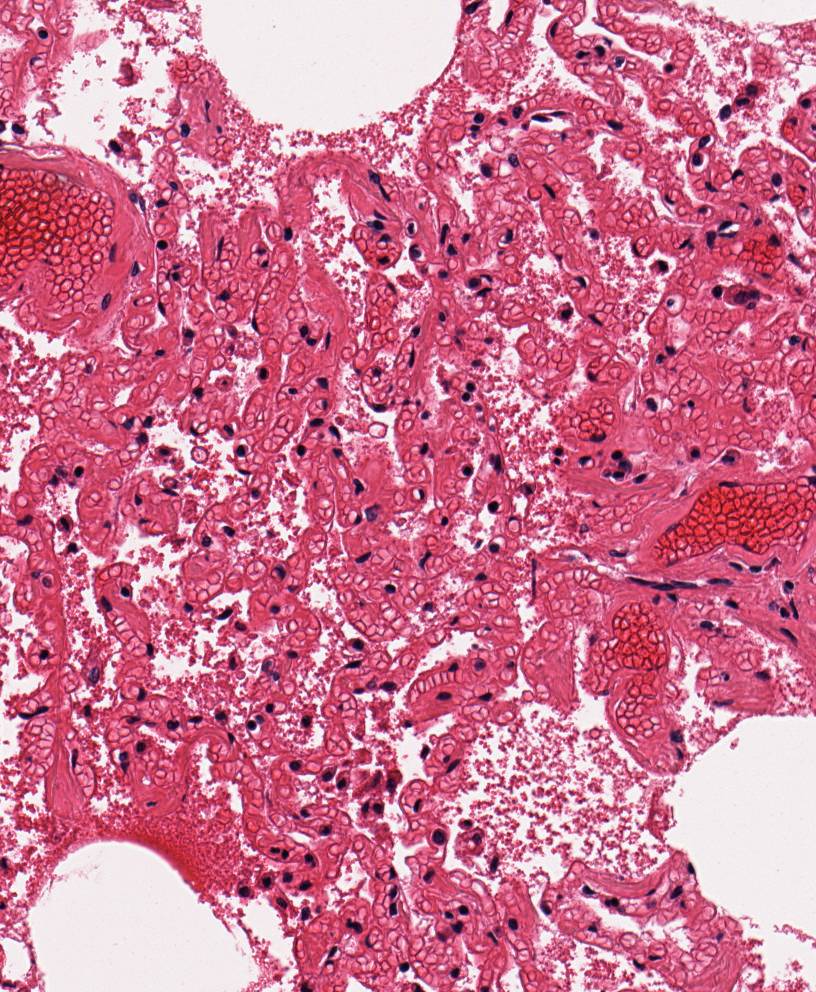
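Lung. Between the septa I see many loose, scattered red blood cells. Two larger vessels packed with red cells: upper left, right middle. Small dark round-to-oval nuclei lie singly along the septa. Beside that right vessel, pink fibrous tissue with elongated spindle nuclei runs obliquely.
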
